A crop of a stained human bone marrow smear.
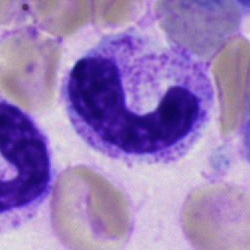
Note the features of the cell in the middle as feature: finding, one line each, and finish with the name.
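Nuclear shape: one curved horseshoe band, not split into separate lobes
Hollow of curve: opens toward the top
Chromatin: dense, dark purple
Granules: fine, pink-purple, throughout the cytoplasm
Identity: band neutrophil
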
